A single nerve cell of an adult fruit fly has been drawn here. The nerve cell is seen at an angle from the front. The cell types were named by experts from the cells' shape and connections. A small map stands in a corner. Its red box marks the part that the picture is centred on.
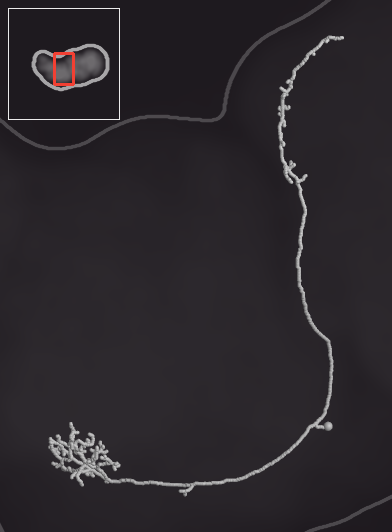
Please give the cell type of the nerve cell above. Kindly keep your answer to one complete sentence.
This nerve cell is assigned to the cell type MeVP10.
